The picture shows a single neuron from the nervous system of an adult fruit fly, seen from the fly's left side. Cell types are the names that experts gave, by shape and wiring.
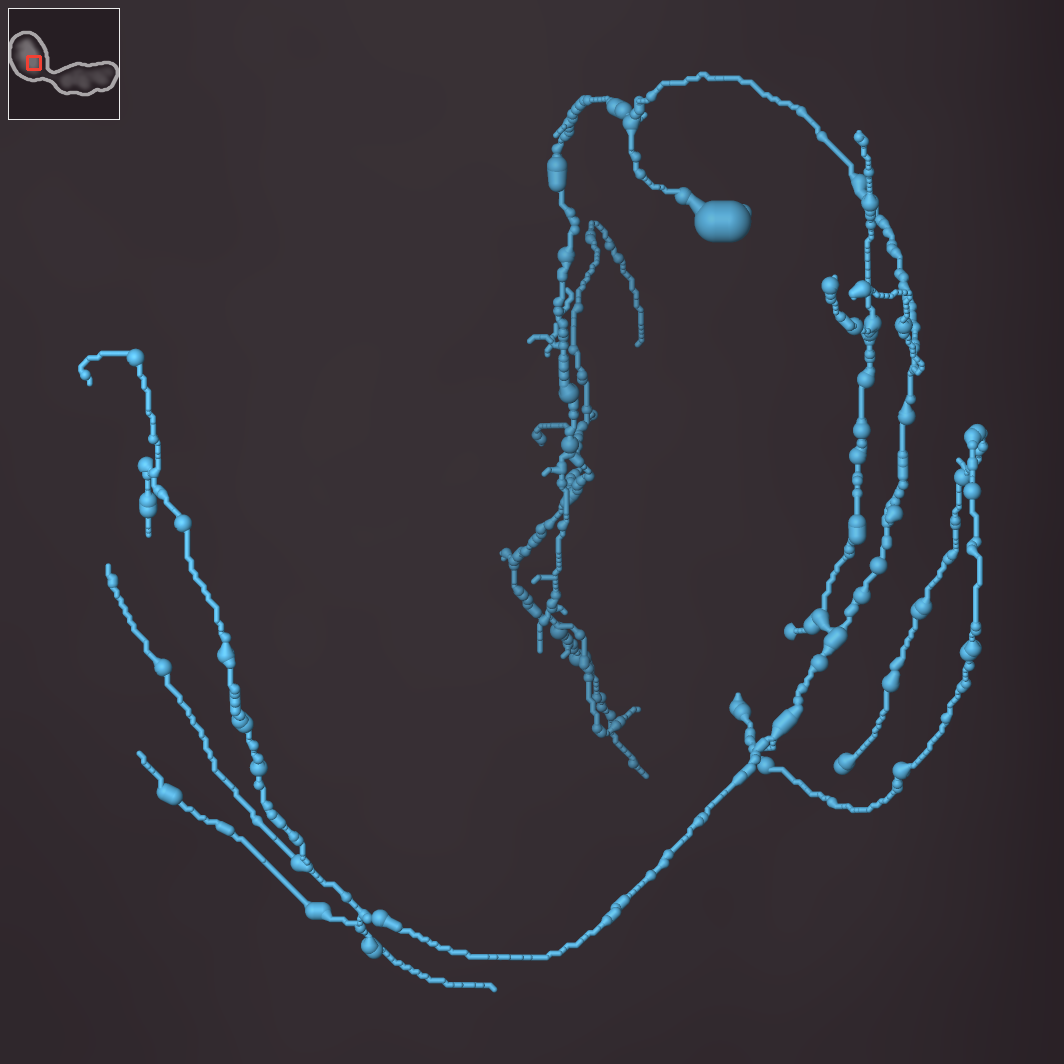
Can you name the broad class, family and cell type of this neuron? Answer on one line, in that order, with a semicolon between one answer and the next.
visual centrifugal neuron; LoVC; LoVC24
